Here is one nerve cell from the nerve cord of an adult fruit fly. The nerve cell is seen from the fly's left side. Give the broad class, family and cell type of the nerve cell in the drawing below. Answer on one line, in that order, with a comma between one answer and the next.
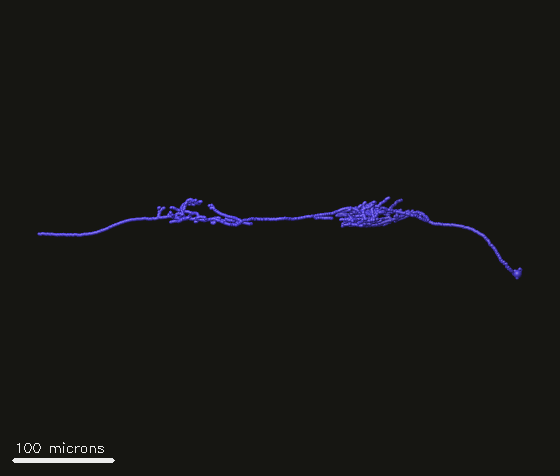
ascending neuron, hemilineage 06B, AN06B048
